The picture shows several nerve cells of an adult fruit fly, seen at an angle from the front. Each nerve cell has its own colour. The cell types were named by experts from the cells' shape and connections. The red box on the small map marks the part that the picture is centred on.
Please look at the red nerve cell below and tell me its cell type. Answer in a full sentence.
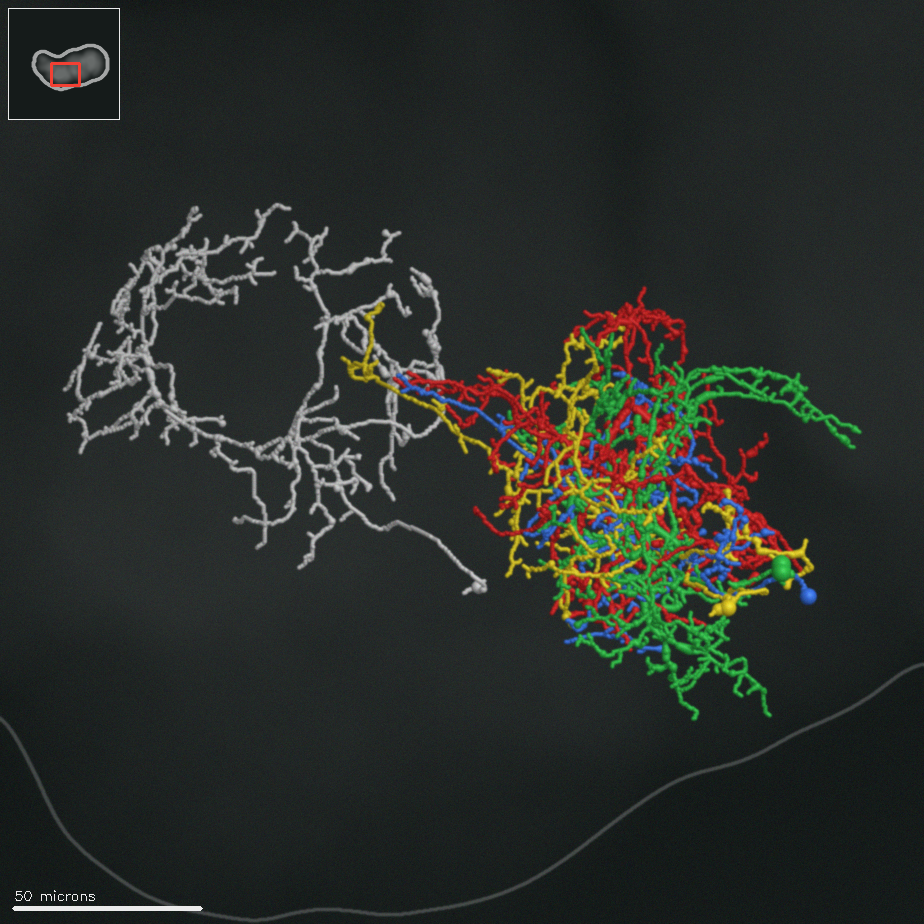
The cell type is IN21A022.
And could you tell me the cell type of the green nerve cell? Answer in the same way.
The cell type is IN16B045.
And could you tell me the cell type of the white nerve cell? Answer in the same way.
The cell type is IN16B077.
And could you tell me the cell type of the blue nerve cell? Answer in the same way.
The cell type is IN16B115.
